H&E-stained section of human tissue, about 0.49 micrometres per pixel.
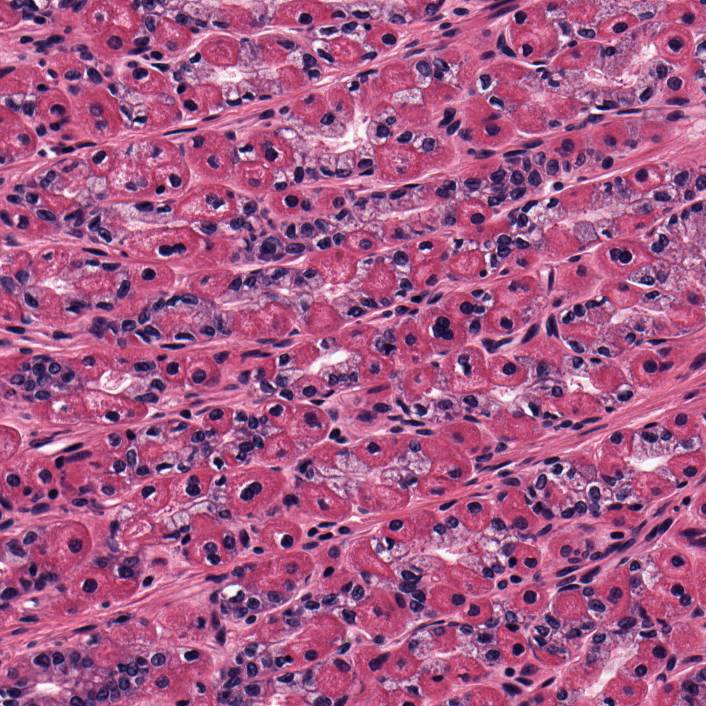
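Stomach, with parietal cells each holding a round, central nucleus, a few with two nuclei. Clusters of smaller chief cells, with purplish granular or bubbly cytoplasm and dark basal nuclei, lie between them. Thin pink stroma strands with elongated spindle-shaped nuclei separate the gland rows.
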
